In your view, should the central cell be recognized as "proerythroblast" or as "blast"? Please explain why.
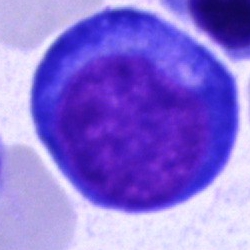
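It is a proerythroblast. Look first at the outline: it is roughly round, with a smooth edge. The cytoplasm is a deep blue. Notice that this rim of cytoplasm is wider above the nucleus than below it. Just above the nucleus, toward the upper right, a paler zone sits within the cytoplasm.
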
